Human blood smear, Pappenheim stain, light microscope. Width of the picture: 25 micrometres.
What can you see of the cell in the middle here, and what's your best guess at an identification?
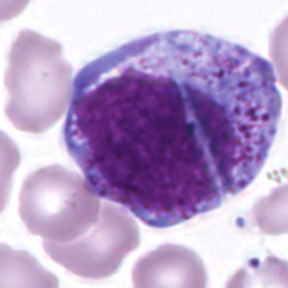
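Let me start with the outline: broadly rounded, and the edge is smooth. The nucleus isn't centred; it sits off toward the lower left of the cell. Many dark purple-red granules fill the cytoplasm, and they look most crowded in the upper right part. This one is a promyelocyte.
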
